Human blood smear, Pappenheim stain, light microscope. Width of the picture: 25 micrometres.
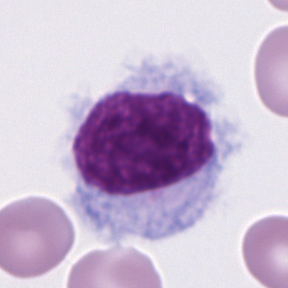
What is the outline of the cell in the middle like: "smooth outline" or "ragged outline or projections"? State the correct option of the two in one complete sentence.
It is a rough edge that this cell shows.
